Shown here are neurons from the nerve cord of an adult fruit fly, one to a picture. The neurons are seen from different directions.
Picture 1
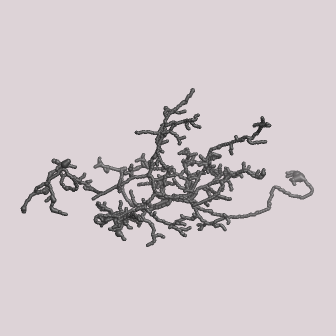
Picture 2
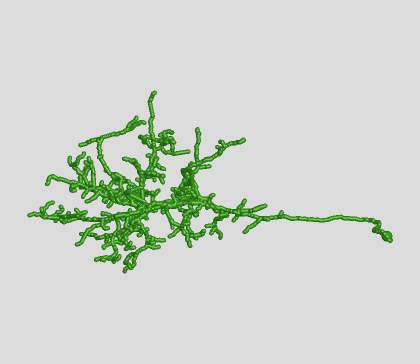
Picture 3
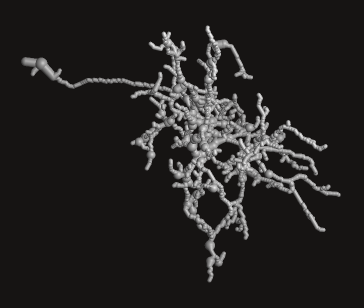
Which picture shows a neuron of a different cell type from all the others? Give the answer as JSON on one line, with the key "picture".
{"picture": 2}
